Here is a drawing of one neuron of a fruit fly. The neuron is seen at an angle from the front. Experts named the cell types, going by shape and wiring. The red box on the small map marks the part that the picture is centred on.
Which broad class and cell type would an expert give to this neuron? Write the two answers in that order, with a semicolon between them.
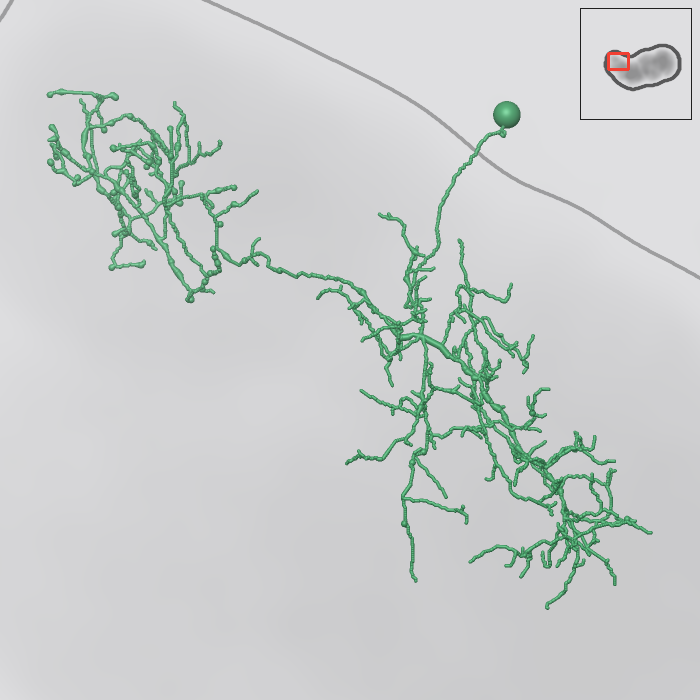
nerve-cord intrinsic neuron; INXXX337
